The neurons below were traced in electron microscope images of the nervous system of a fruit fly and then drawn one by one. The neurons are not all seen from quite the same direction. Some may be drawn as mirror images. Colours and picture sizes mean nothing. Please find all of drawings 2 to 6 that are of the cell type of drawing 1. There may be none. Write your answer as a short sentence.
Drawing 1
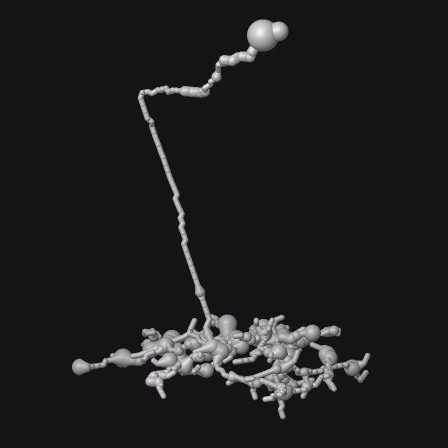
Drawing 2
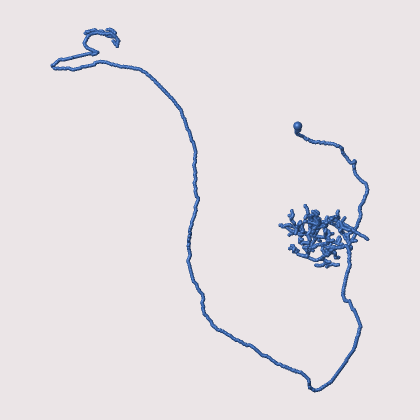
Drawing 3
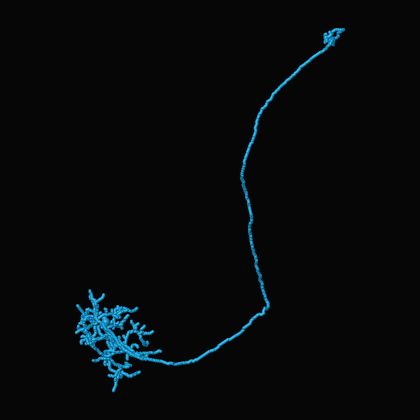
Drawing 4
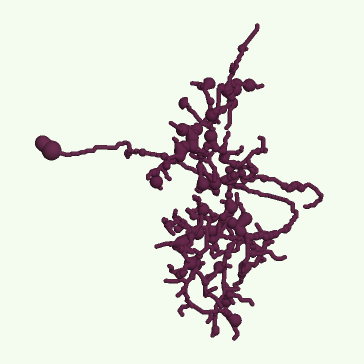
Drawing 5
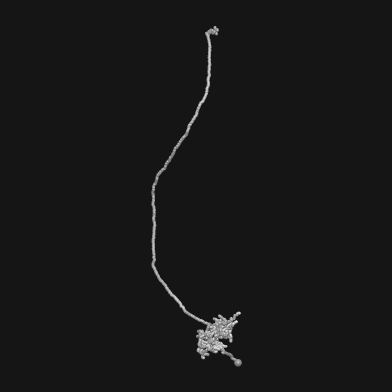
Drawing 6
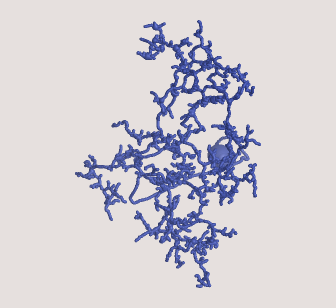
Drawing 4 and drawing 6 are of the same cell type.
